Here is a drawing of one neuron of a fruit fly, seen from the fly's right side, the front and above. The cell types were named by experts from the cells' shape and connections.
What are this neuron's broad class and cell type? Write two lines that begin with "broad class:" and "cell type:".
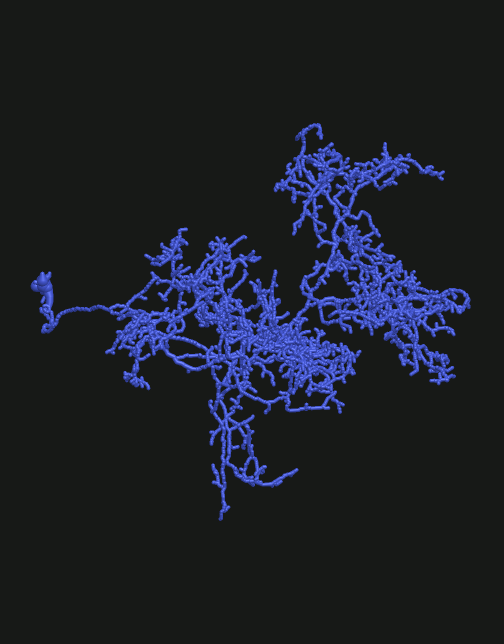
broad class: central-brain intrinsic neuron
cell type: SMP384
